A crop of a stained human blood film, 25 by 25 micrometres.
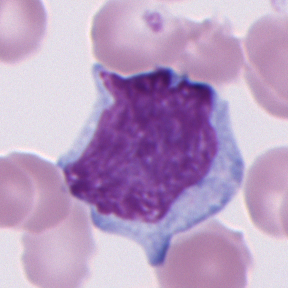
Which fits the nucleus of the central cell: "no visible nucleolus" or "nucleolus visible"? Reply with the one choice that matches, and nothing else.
No visible nucleolus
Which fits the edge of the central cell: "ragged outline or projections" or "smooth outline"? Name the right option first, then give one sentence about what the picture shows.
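Ragged outline or projections. A short tapering tail of cytoplasm projects downward from the bottom of the cell.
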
